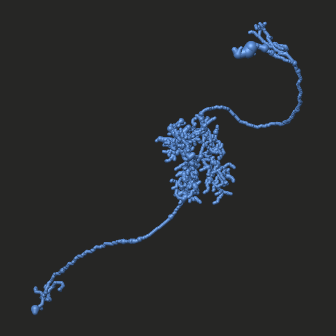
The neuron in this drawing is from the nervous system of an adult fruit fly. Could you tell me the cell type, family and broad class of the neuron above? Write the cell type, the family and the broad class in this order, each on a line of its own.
PFGs
class CX
central-brain intrinsic neuron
